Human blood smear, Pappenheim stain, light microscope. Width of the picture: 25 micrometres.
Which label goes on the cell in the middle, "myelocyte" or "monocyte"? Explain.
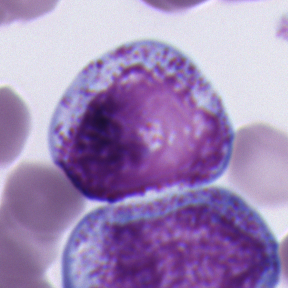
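Answer: myelocyte. Going through the cell in order, the nucleus comes first: it fills most of the cell and stains darkest toward its left side. Next, the cytoplasm is pale blue. Last, fine purple granules are scattered through that cytoplasm.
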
